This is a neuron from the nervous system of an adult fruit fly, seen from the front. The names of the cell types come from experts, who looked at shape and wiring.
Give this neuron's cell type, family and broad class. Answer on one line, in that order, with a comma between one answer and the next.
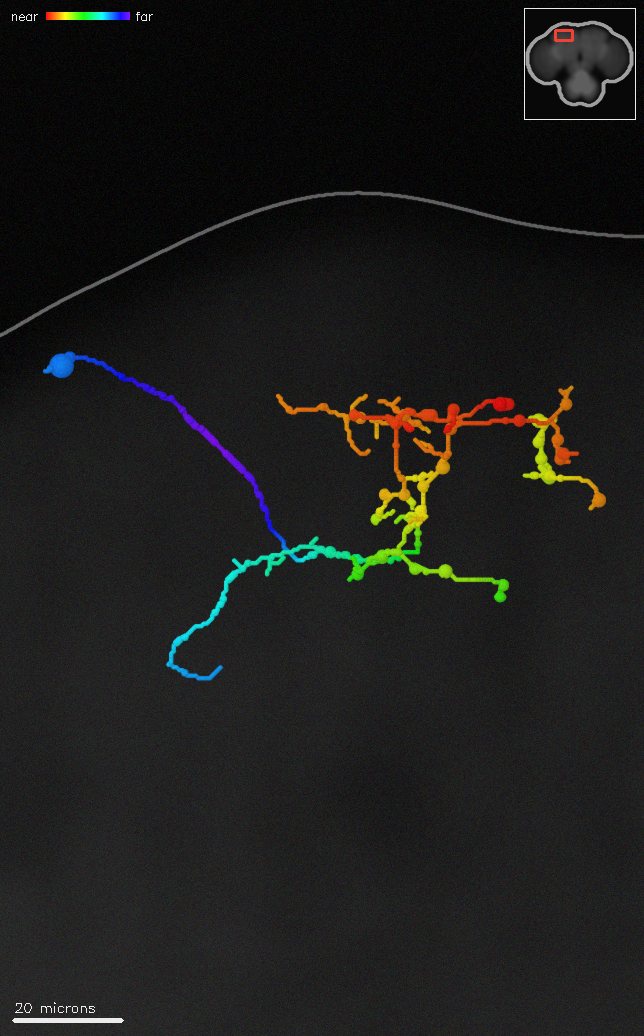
CB2584, hemilineage SLPad1_posterior, central-brain intrinsic neuron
